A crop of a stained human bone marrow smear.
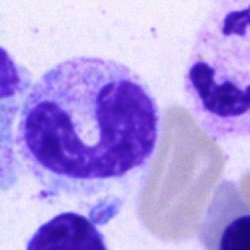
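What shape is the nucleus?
A deeply indented horseshoe, its notch opening toward the top.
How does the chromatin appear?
Dark purple and coarsely clumped, with no visible nucleoli.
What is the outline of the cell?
Round and smooth.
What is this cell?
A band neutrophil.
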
